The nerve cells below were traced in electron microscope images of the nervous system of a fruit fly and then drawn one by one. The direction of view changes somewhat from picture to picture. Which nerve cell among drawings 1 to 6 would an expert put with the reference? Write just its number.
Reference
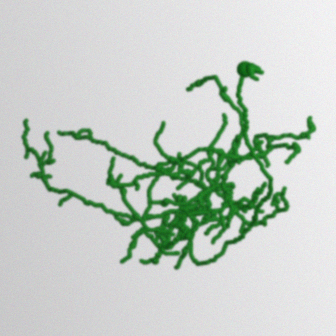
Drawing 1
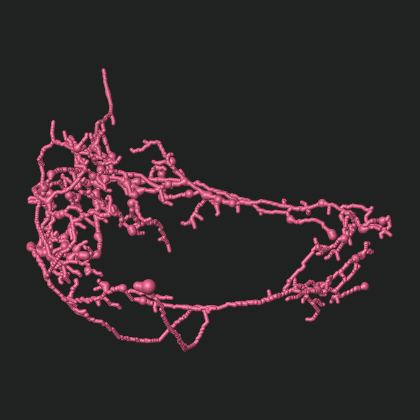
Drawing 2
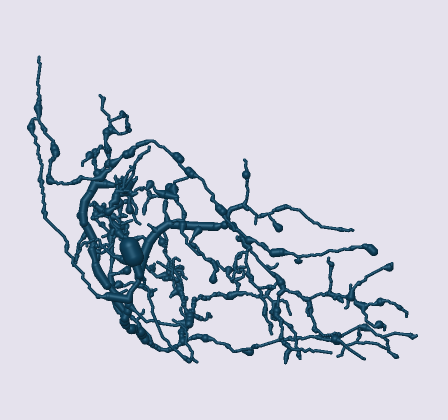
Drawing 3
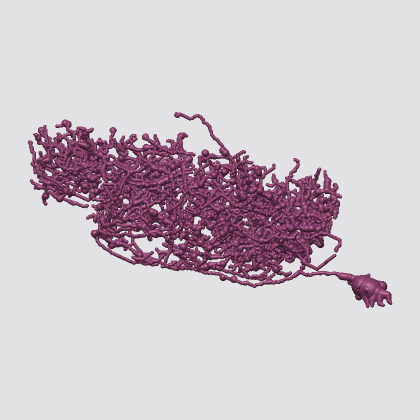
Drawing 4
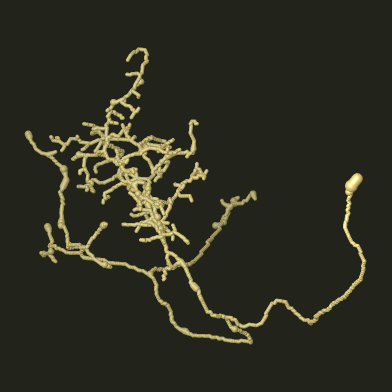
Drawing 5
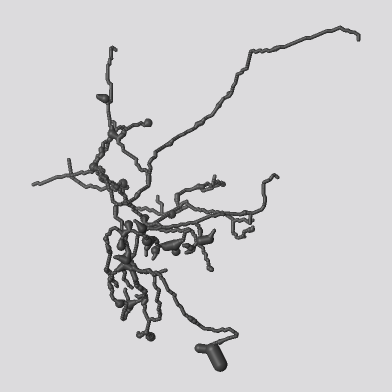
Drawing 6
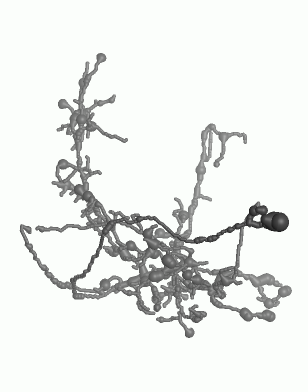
6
